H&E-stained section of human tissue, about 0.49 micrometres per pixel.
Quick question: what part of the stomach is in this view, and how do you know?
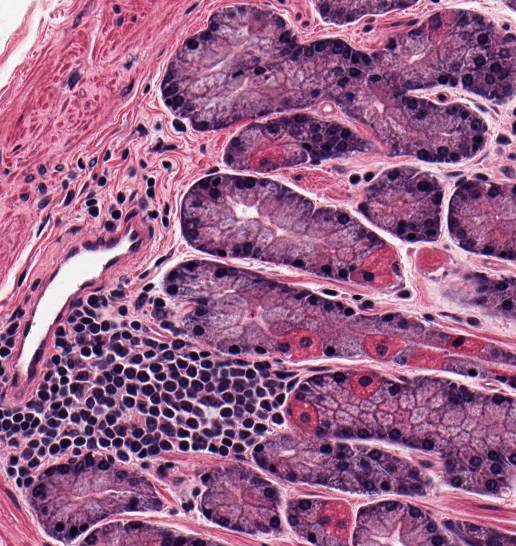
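I'd say fundic glands. Packed glandular units fill the right and centre, most cells columnar, pale purple and finely granular, with small dark basal nuclei. Scattered among them are larger bright pink cells with central round nuclei.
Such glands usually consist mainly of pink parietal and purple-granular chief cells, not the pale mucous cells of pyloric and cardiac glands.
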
